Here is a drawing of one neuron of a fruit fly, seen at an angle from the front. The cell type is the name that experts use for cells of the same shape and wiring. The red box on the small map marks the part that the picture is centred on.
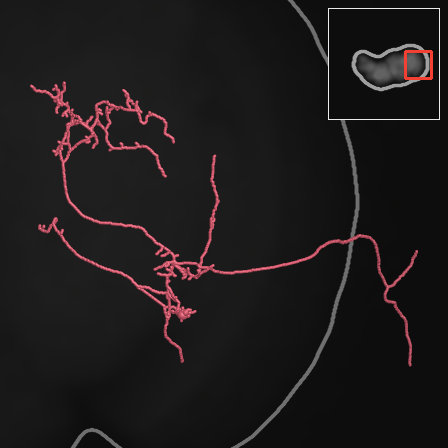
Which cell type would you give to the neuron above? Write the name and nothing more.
Lat1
